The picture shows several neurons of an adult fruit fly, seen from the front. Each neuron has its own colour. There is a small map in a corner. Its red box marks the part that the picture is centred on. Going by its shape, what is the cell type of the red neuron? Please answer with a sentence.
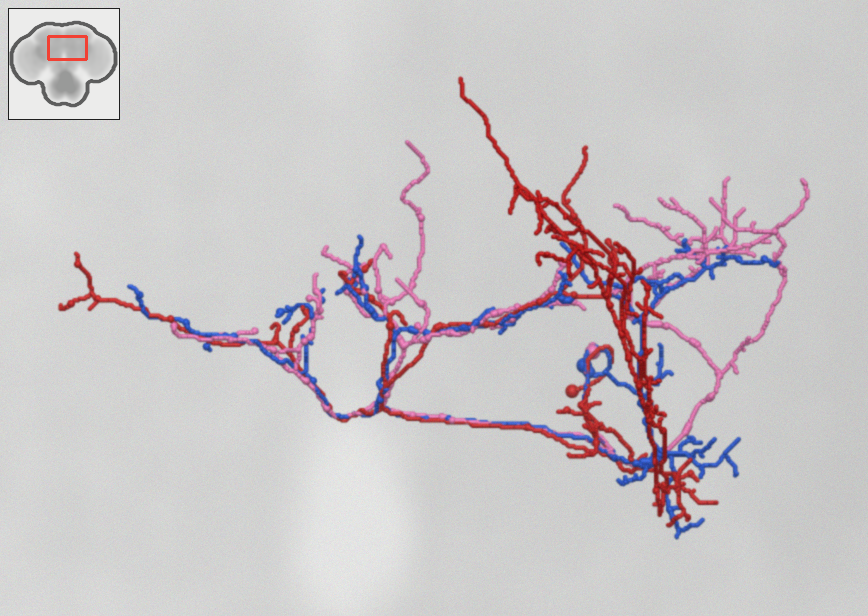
The cell type is LAL188_a.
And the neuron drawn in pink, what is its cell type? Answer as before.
The cell type is PS269.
